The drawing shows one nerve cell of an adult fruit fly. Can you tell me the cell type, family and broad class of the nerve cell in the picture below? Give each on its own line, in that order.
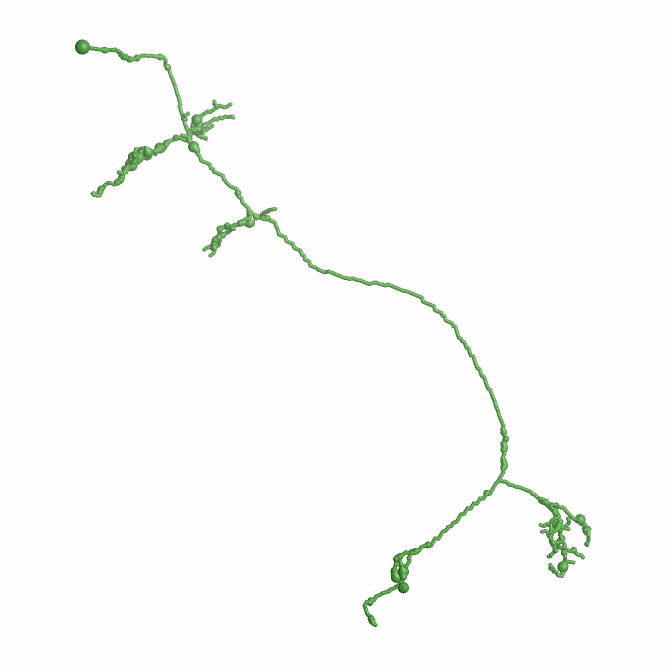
TmY4
TmY
optic-lobe intrinsic neuron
